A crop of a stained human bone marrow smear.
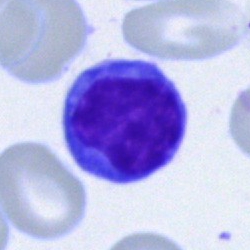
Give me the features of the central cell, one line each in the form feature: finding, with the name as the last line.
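Outline: round and smooth
Cytoplasm: only a thin rim around the nucleus
Colour: deep blue cytoplasm
Widest rim: at the lower left
Name: lymphocyte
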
